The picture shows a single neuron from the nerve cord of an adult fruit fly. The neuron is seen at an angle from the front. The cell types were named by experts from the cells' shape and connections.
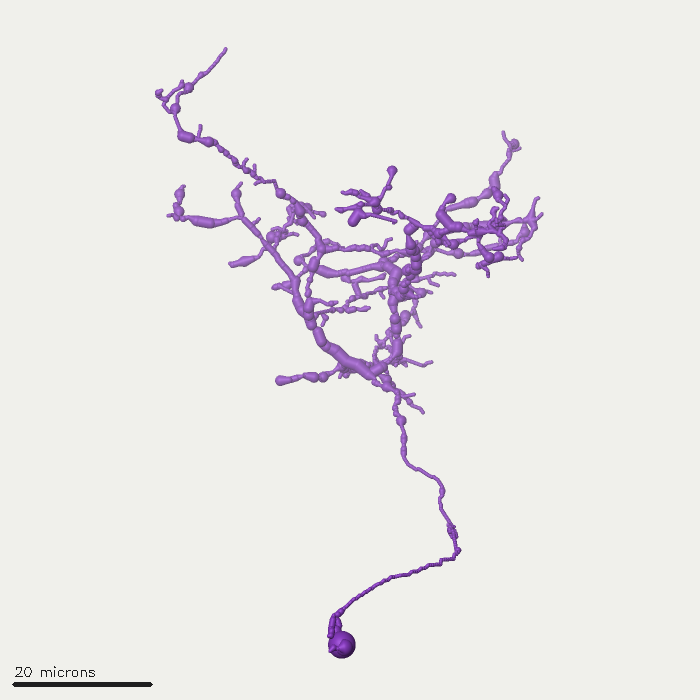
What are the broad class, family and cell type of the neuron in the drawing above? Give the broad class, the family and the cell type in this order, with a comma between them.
nerve-cord intrinsic neuron, hemilineage 13B, IN13B063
